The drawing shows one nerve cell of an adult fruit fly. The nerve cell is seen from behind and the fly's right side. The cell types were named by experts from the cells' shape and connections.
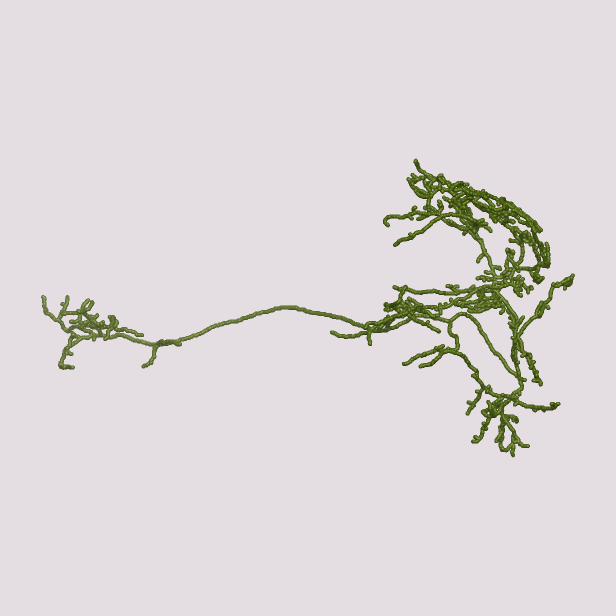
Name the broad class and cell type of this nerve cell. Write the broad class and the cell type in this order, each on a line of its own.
central-brain intrinsic neuron
SLP033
